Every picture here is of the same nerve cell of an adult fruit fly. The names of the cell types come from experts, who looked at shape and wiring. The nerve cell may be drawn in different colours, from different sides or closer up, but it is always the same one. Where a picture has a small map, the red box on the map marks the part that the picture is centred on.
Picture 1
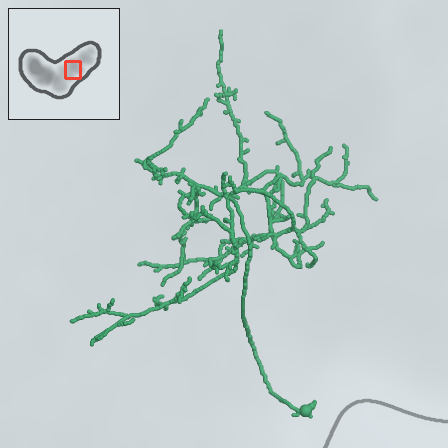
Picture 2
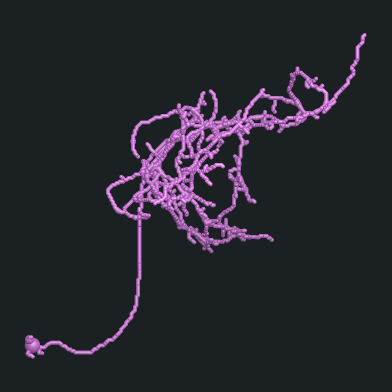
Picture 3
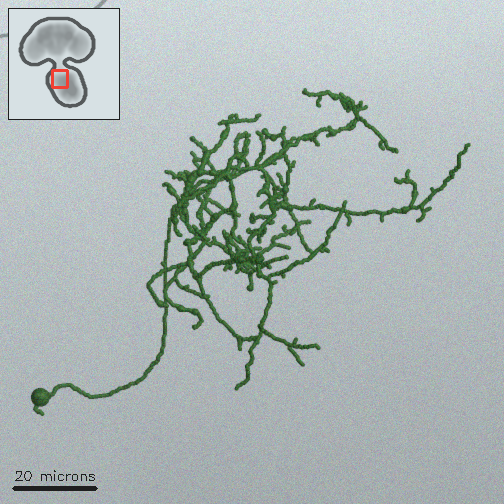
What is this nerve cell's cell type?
IN03B080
